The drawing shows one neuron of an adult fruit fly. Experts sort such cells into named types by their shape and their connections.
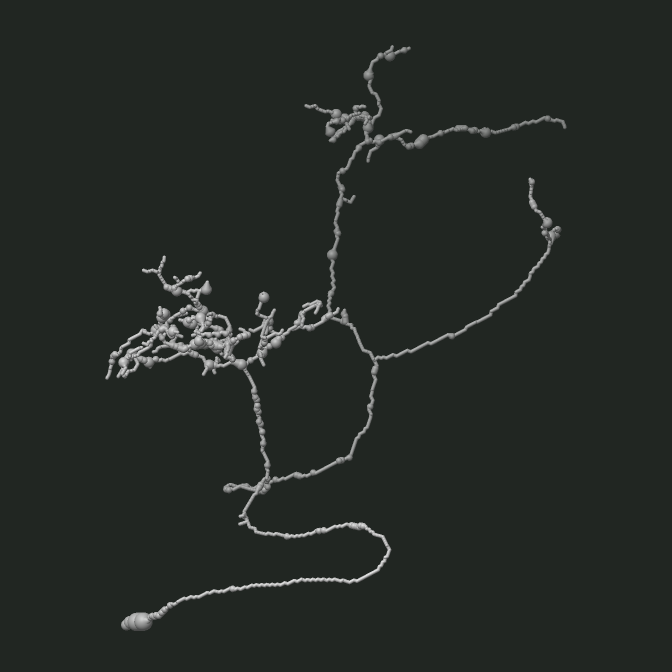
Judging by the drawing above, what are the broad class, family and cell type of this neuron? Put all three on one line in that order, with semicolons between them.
central-brain intrinsic neuron; hemilineage LHp1; CB2290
